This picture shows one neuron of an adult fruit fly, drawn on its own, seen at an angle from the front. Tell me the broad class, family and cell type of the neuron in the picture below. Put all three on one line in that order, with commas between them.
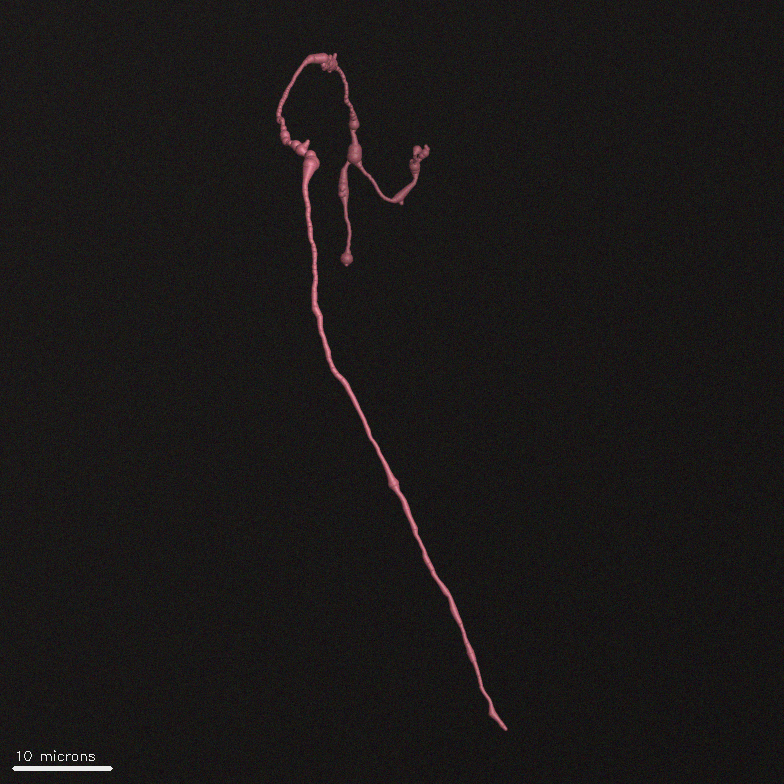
sensory neuron entering the brain, ENS, ENS5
